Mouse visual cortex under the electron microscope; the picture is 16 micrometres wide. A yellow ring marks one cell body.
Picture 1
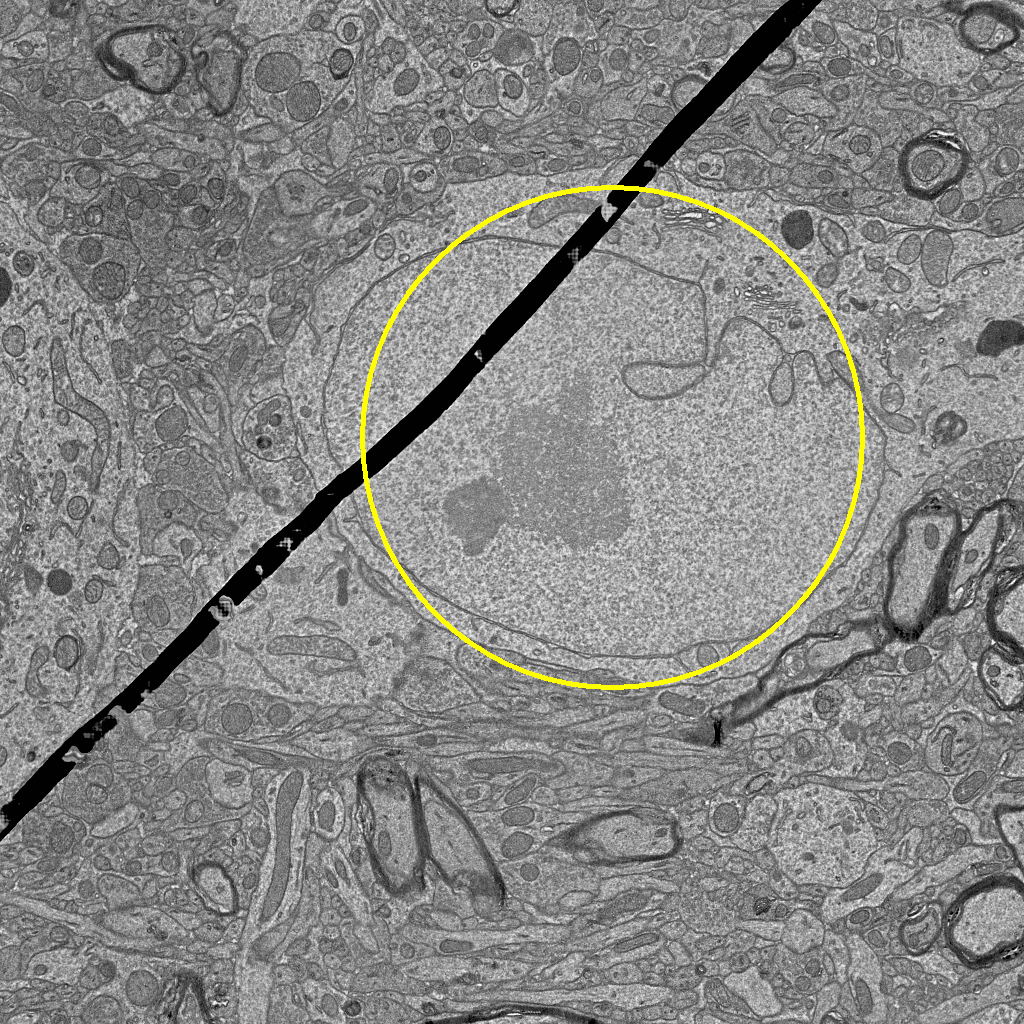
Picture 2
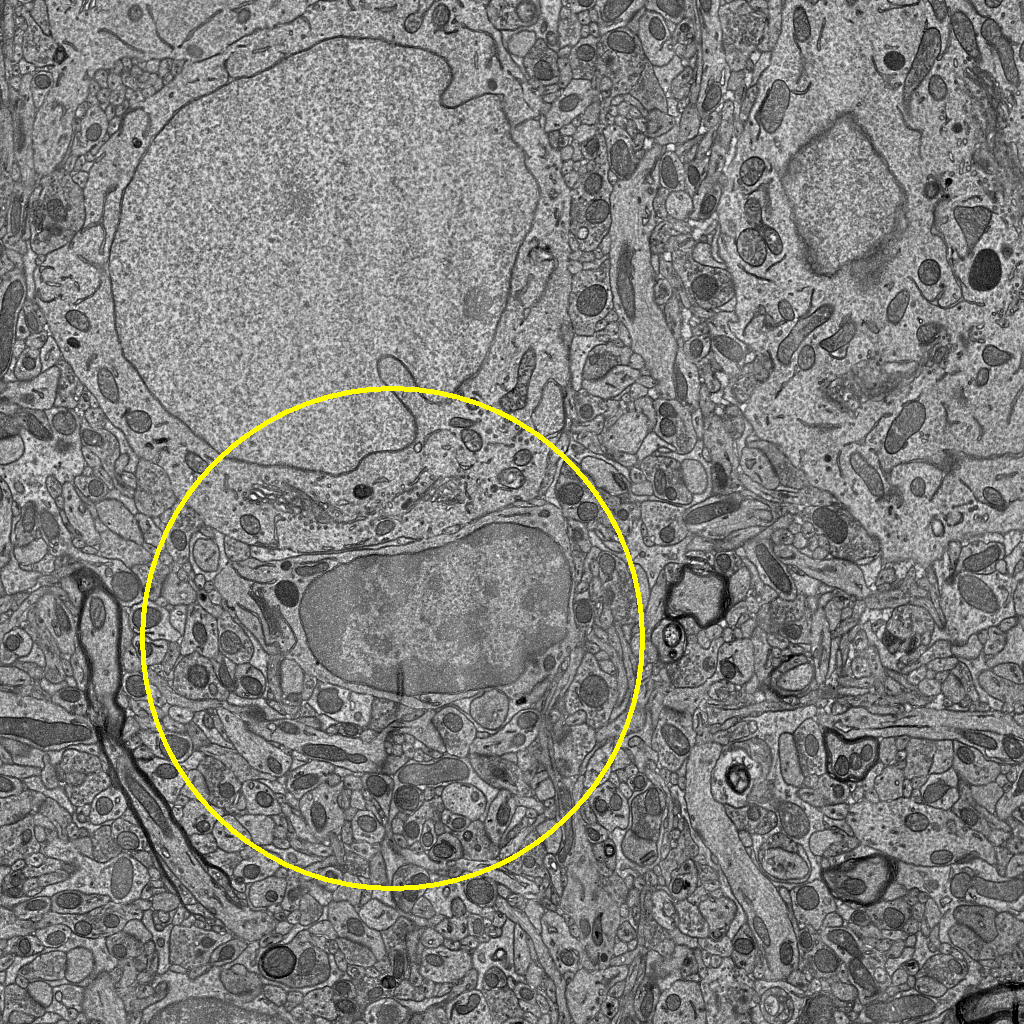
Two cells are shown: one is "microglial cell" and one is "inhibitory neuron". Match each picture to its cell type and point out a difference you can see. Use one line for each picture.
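Picture 1 is an inhibitory neuron. At the upper right the nuclear envelope folds deeply inward to form a narrow loop inside the nucleus.
Picture 2 is a microglial cell. The nuclear outline is smooth, without deep folds or indentations.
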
